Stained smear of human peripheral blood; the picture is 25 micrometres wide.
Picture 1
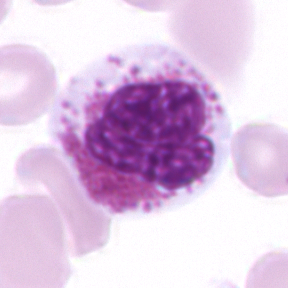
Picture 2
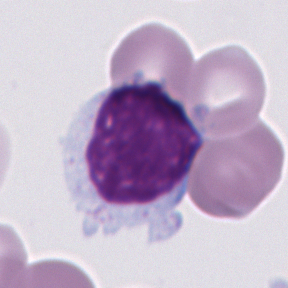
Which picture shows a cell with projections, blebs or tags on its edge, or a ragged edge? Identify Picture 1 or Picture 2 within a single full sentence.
It is in Picture 2 that the cell has a rough outline.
